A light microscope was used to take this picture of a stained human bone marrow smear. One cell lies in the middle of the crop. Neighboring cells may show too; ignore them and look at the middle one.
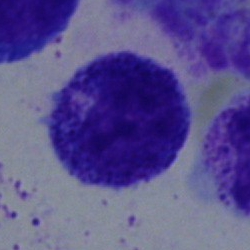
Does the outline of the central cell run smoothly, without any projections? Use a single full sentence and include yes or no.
No, ragged or frayed parts, projections, blebs or tags interrupt the cell's outline.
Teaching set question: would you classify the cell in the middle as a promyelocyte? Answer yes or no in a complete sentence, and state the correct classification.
Yes, at the centre of the crop lies a promyelocyte.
